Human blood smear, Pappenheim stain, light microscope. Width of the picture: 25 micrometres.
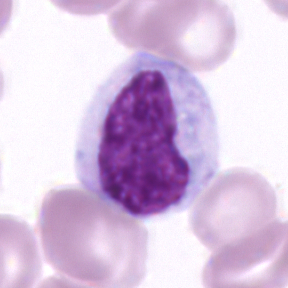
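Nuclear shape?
Irregular, shallow indentation on the right side; about 13 by 8 micrometres.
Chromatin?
Dark purple, coarsely clumped, small paler gaps.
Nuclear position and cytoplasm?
Nucleus off-centre toward lower left, filling about 50% of a cell about 15 by 12 micrometres; cytoplasm pale greyish blue, widest band upper right.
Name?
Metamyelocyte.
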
